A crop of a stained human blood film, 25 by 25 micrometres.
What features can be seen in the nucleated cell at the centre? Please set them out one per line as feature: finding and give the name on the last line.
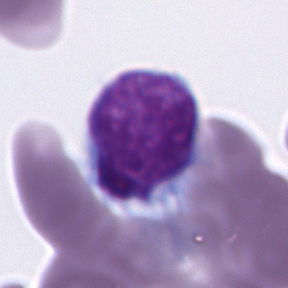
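Nucleus shape: round to slightly oval, no indentation or lobes
Nucleus size: about 11 by 10 micrometres
Cytoplasm amount: scant, mainly a thin rim along the lower side of the nucleus
Cytoplasm colour: pale blue
Lower edge: fine, ragged pale blue strands
Name: hairy cell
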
